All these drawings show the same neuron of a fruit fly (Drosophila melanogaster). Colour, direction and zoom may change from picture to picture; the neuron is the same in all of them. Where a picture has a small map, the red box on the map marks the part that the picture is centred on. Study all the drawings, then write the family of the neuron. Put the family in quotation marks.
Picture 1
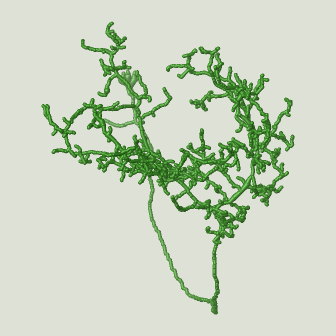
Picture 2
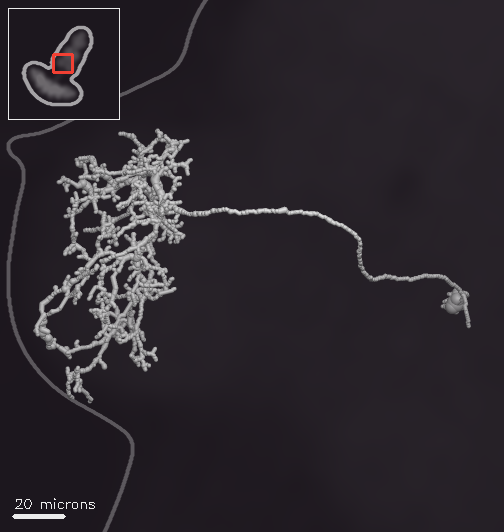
"hemilineage 06B"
